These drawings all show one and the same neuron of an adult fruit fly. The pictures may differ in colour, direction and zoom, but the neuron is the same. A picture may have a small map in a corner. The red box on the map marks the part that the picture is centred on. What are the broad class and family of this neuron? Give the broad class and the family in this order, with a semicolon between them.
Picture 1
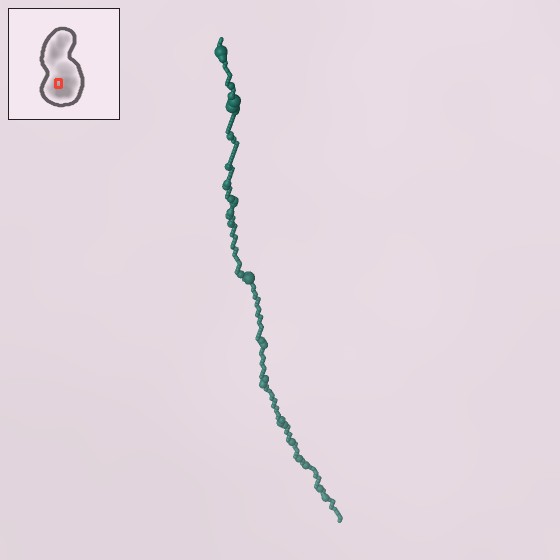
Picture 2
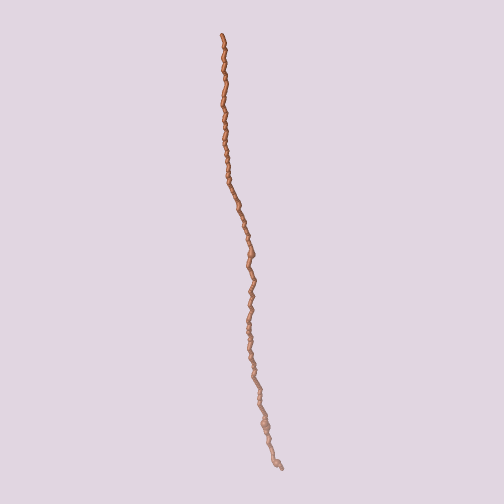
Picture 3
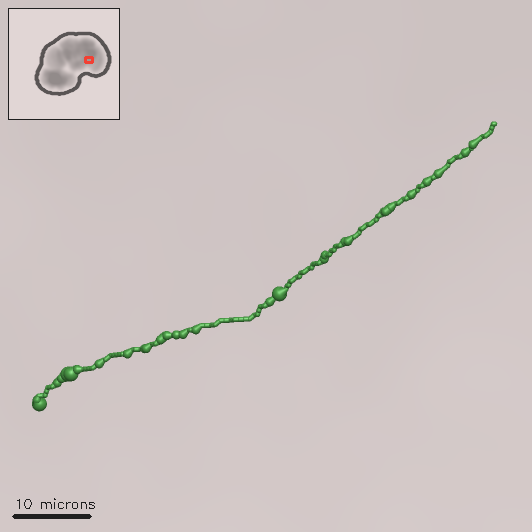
sensory neuron entering the brain; class mechanosensory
